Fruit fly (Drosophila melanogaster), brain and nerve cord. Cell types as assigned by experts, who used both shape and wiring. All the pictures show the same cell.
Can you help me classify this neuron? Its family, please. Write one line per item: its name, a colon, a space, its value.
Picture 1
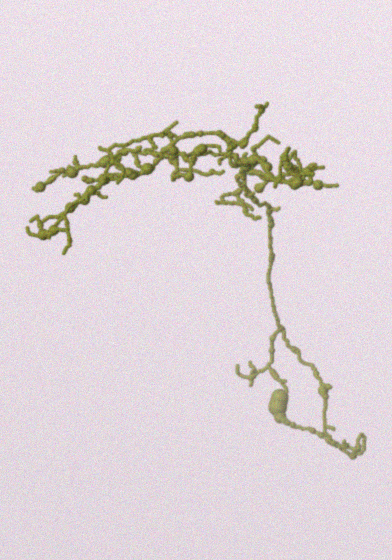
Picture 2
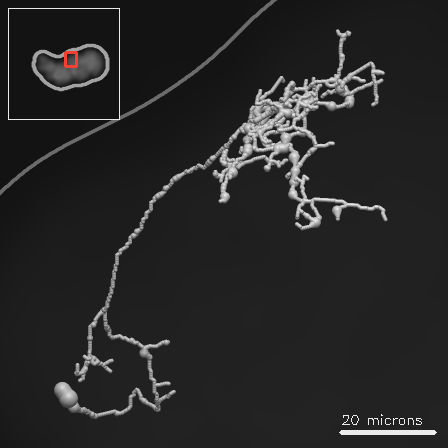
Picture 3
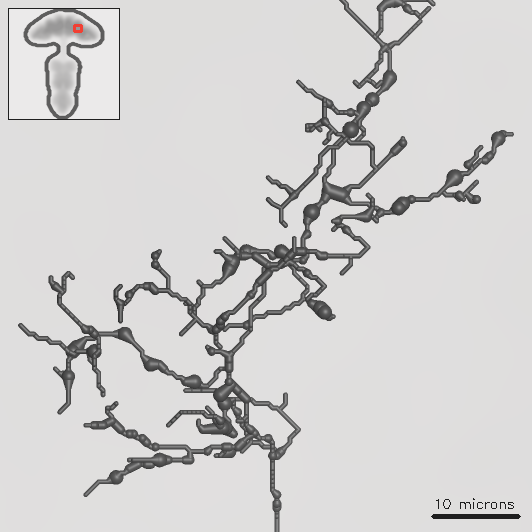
family: hemilineage SLPpl2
